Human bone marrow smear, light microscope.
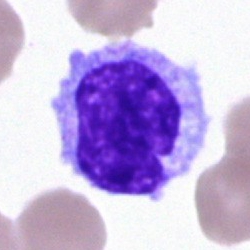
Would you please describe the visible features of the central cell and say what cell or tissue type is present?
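Along its roughly round outline runs a ragged edge of small irregular bumps. A notch is cut into the lower right side of the nucleus. The chromatin is dark purple and coarsely clumped, with no distinct nucleolus to be seen. It is a monocyte.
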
